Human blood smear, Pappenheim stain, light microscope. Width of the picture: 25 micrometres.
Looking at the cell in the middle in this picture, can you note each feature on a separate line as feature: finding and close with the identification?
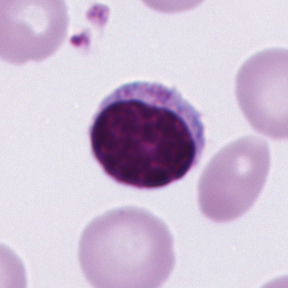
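Outline: round
Nucleus: off-centre, toward the lower left
Chromatin: dark purple, densely clumped
Cytoplasmic edge: slightly ragged at the upper right
Name: large granular lymphocyte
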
